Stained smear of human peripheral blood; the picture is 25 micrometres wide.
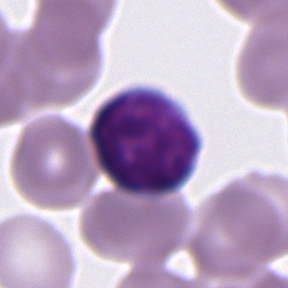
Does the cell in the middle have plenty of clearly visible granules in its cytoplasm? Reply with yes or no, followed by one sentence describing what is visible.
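No. No granules are seen in the cell.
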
